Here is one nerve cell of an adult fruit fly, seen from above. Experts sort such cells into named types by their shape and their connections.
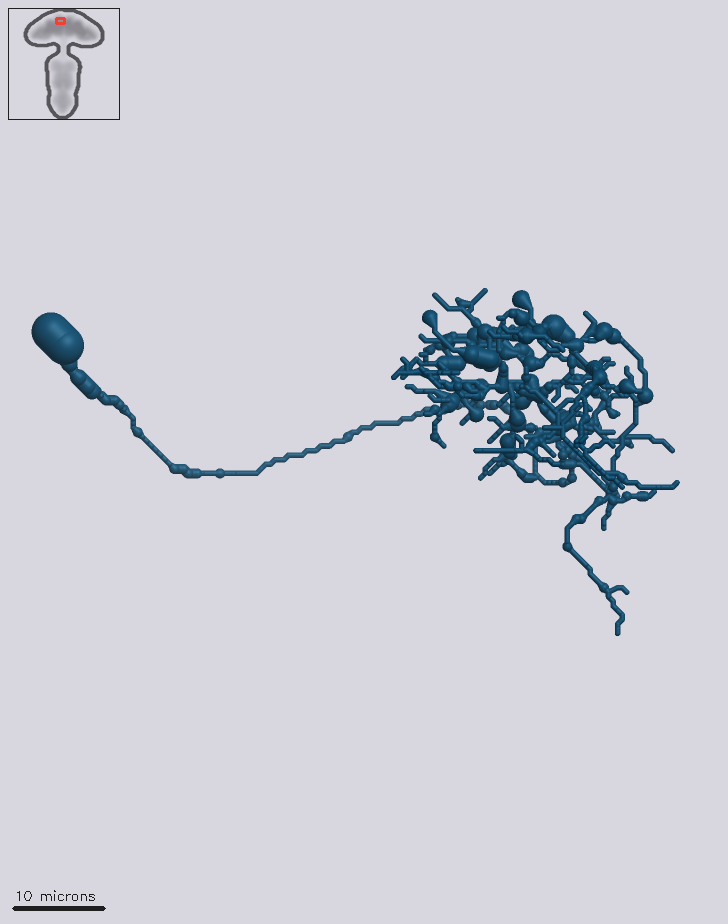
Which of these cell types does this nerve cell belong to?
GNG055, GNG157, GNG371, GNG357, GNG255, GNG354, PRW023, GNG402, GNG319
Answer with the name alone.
GNG402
